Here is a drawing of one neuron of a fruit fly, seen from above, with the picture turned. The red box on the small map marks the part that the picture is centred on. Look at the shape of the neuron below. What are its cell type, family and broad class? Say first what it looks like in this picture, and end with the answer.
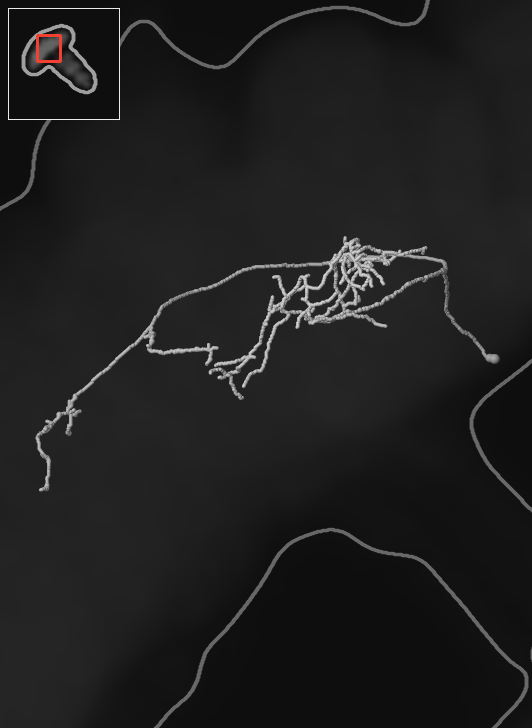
Its cell body lies on the right of the picture. The picture shows dozens of branch ends. The cell type is SLP451. Its family is hemilineage VLPl&p1_posterior. This is a central-brain intrinsic neuron.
